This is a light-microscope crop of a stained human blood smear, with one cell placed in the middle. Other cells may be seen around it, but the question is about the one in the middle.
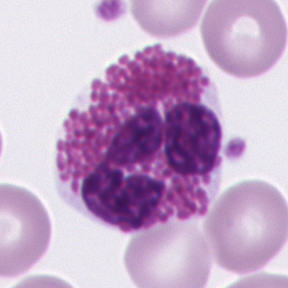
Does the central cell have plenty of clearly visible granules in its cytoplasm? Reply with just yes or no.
Yes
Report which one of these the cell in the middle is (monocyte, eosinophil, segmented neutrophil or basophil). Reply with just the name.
eosinophil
